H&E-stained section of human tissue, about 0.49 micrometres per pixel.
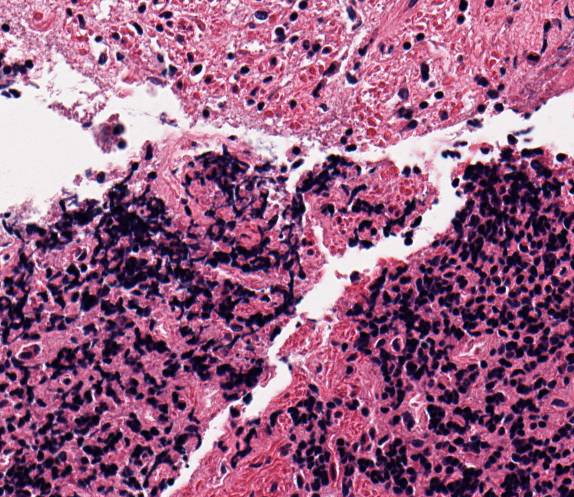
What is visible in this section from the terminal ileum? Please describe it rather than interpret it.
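Paler pink, less cellular band along top of field, separated from densely cellular region below by a white cleft running roughly across. Lower two-thirds crowded with small round cells; nuclei dark, cytoplasm scant. Irregular pink fibrillary strands divide groups of these dark cells. No glands or epithelial lining anywhere.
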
